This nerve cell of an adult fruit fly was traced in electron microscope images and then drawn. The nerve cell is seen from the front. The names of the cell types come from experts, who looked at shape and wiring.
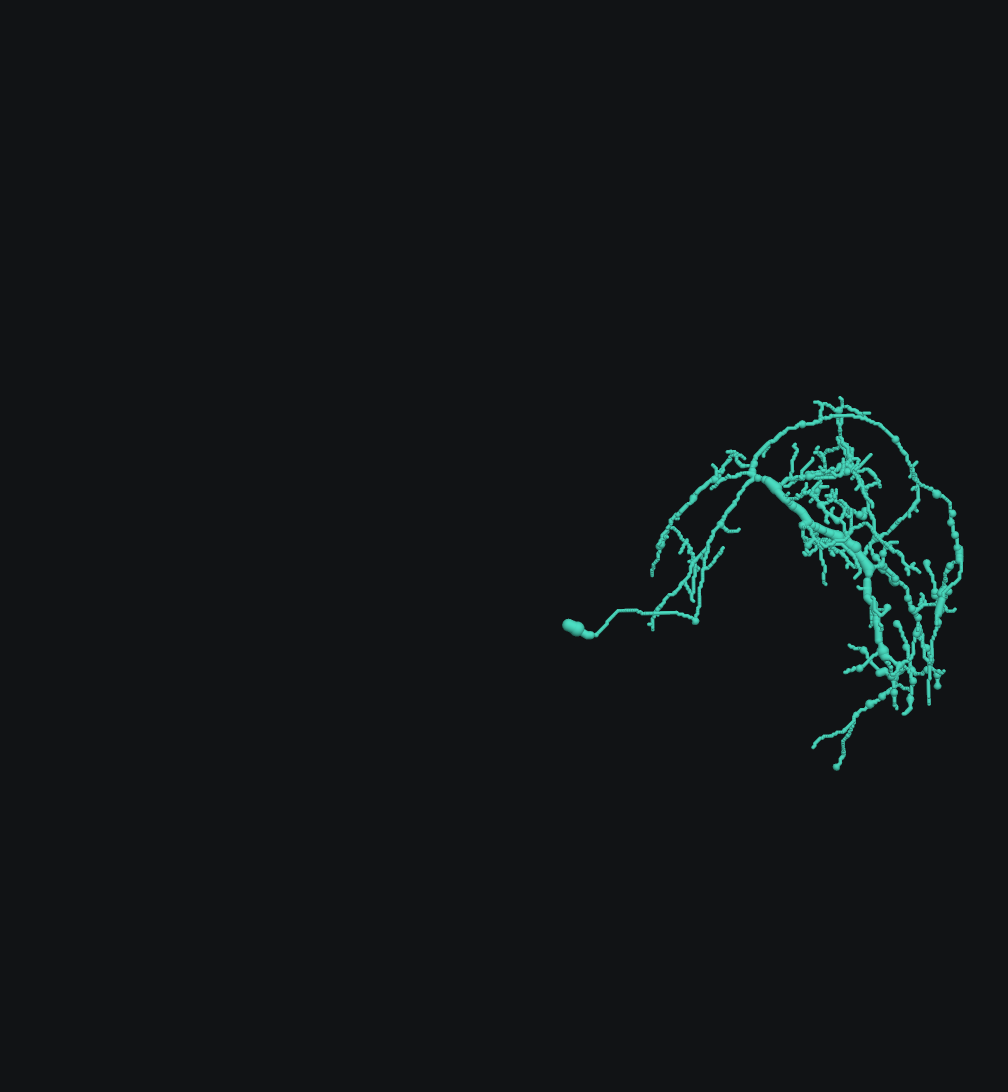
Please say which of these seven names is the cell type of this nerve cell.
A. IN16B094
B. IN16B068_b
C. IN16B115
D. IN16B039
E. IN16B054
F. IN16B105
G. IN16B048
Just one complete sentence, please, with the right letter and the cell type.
For cell type, option A, IN16B094, applies to the nerve cell.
